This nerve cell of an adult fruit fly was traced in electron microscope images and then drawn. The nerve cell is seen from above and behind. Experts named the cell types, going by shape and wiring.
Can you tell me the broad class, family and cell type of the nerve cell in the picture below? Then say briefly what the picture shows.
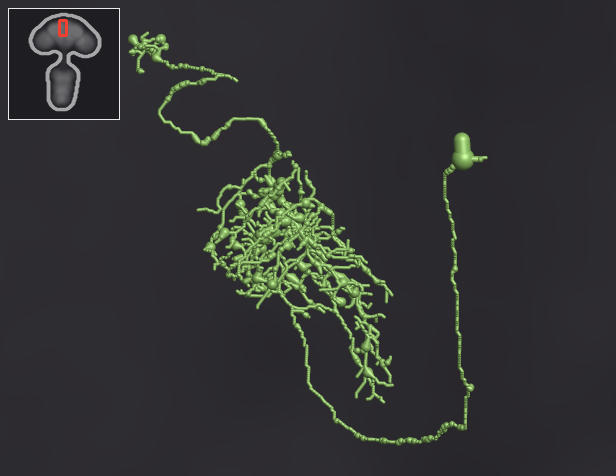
Its broad class is central-brain intrinsic neuron. Its family is called class CX. Its cell type is FC2A. It is in the brain and does not reach the nerve cord. The picture shows dozens of branch ends.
